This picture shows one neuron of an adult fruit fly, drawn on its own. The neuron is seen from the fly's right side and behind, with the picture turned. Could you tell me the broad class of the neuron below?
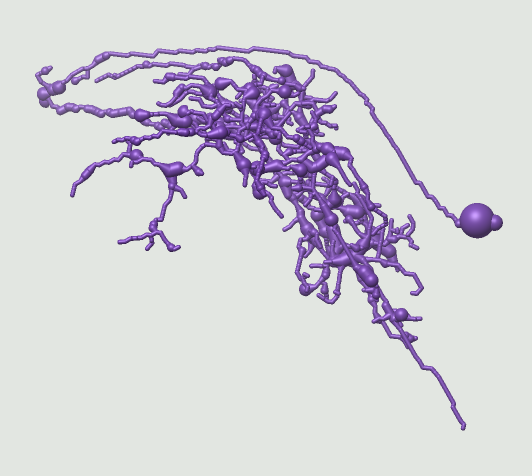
optic-lobe intrinsic neuron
